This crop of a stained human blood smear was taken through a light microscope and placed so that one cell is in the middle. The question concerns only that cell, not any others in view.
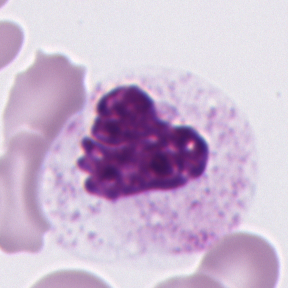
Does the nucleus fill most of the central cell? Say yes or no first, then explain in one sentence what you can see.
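No. The cytoplasm is abundant and very pale, nearly colourless.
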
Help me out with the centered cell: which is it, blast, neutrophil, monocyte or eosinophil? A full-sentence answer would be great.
Positioned in the middle of the crop is a neutrophil.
